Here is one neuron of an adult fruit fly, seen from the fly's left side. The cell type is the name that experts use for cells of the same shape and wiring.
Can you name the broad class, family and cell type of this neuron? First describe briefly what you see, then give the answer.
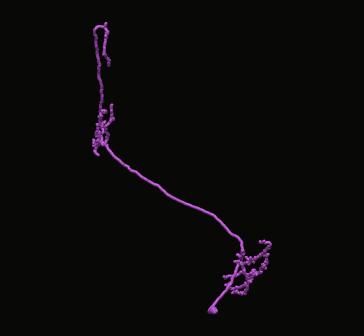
Its cell body lies at the bottom of the picture. As drawn here it is taller than it is wide. This is a visual projection neuron. Its family is MeTu. It is of cell type MeTu4f.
